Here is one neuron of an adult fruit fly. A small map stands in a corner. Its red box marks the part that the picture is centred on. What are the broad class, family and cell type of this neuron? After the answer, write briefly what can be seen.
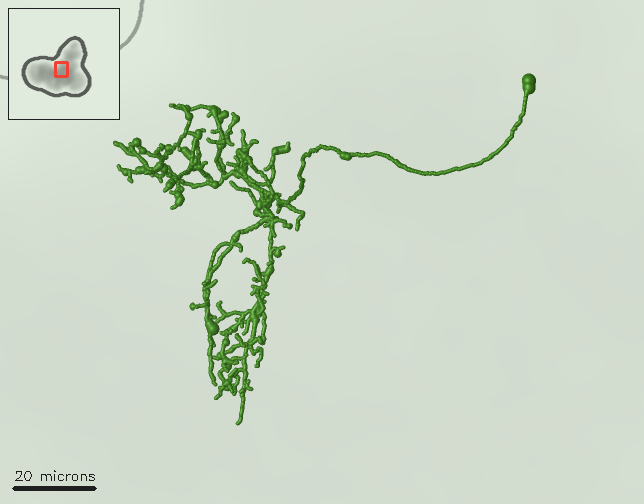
This is a central-brain intrinsic neuron. The family is hemilineage DL1_dorsal. The cell type is MBON19. The cell body is at the upper right of the picture. By the scale bar it is about 100 microns wide in this view. The picture shows dozens of branch ends.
